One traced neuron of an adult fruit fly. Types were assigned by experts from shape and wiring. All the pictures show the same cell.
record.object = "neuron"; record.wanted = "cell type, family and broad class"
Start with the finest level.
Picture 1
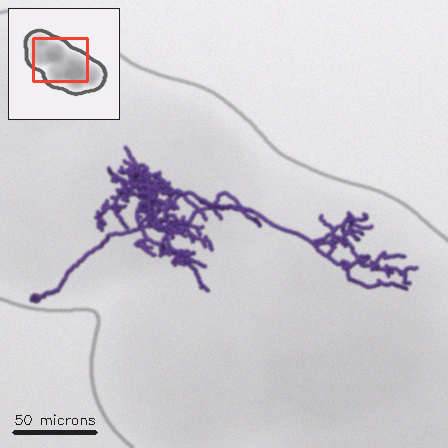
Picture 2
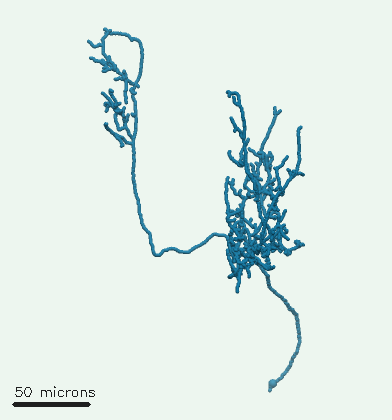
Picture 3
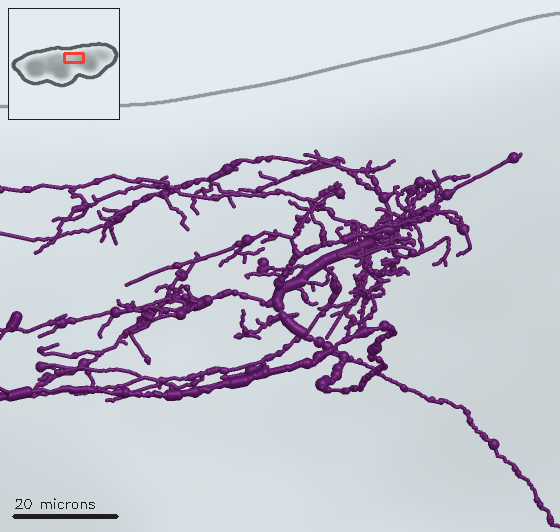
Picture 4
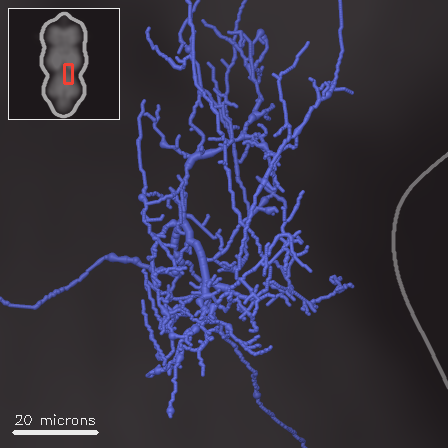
IN07B039; hemilineage 07B; nerve-cord intrinsic neuron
